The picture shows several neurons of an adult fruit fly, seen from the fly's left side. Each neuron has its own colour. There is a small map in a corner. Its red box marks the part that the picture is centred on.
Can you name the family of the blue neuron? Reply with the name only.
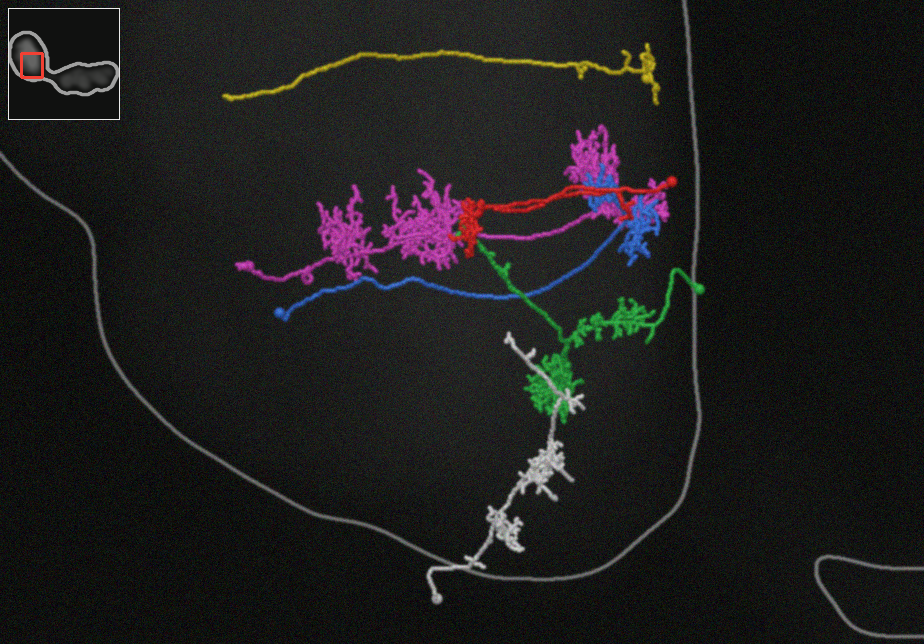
TmY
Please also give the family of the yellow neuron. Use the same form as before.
C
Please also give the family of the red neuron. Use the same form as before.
T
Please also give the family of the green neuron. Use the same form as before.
Y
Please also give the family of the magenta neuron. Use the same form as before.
TmY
